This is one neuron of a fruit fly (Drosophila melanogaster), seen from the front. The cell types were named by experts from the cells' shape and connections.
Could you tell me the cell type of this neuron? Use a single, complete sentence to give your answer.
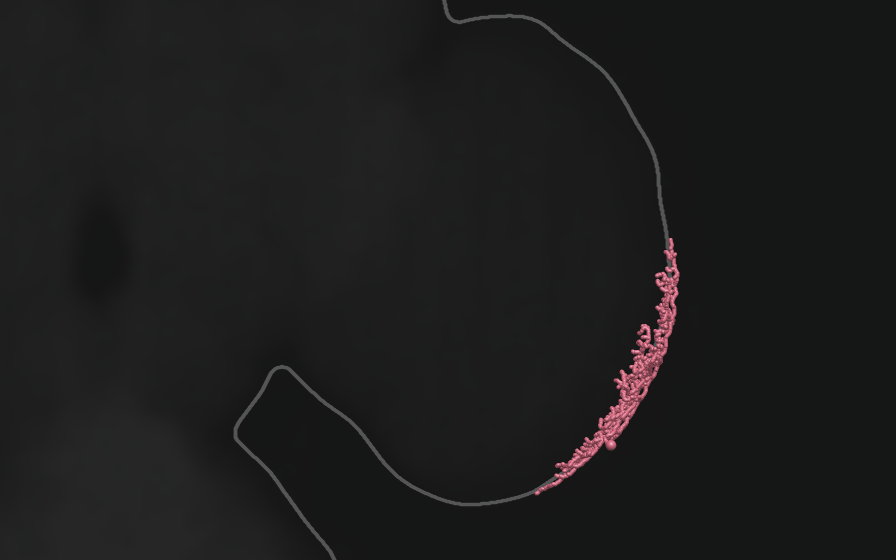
With respect to cell type, this neuron is Dm6.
